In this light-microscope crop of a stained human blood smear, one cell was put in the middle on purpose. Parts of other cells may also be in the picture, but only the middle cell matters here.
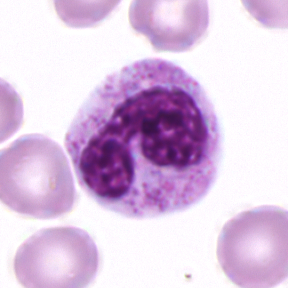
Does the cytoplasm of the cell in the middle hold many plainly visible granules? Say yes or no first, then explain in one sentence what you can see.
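Yes. Small reddish-pink granules are scattered through the cytoplasm.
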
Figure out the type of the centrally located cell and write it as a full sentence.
The cell marked by its central position in the crop is a band neutrophil.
